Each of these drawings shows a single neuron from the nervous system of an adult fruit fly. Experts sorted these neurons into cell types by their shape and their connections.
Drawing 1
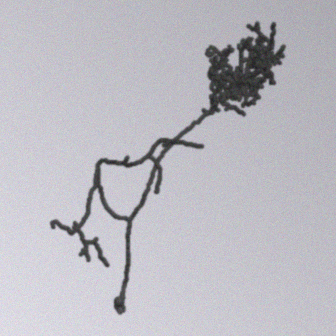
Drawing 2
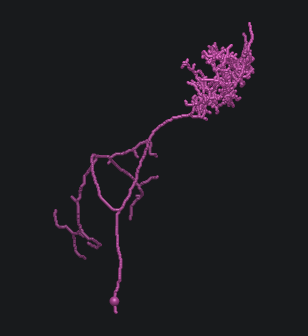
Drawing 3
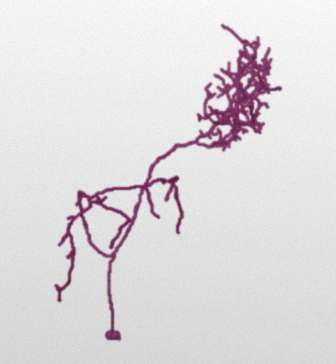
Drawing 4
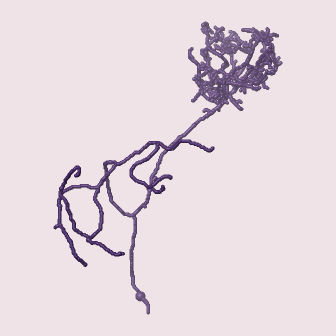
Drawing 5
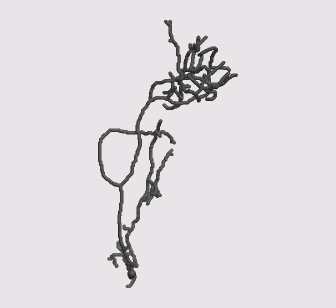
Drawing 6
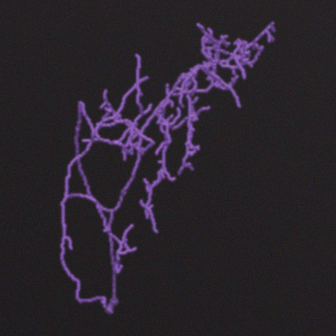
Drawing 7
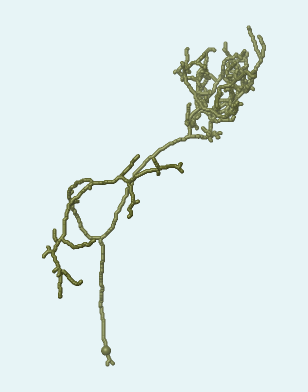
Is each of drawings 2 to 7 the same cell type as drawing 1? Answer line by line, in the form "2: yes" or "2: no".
2: yes
3: yes
4: yes
5: no
6: no
7: yes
